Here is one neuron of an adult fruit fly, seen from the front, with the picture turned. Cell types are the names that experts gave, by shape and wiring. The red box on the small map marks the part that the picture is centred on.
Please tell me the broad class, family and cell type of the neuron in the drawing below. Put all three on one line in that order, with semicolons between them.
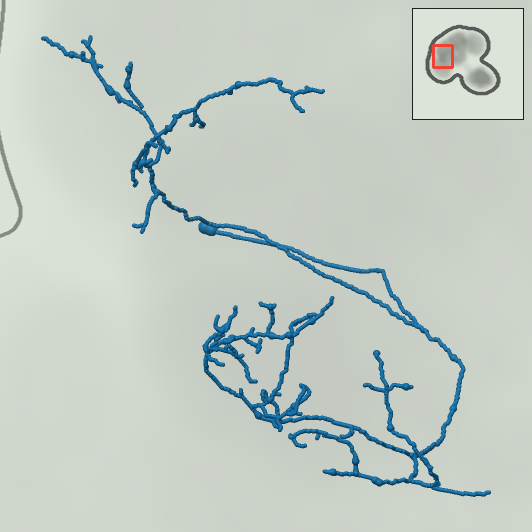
central-brain intrinsic neuron; hemilineage VPNp&v1_posterior; AVLP485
